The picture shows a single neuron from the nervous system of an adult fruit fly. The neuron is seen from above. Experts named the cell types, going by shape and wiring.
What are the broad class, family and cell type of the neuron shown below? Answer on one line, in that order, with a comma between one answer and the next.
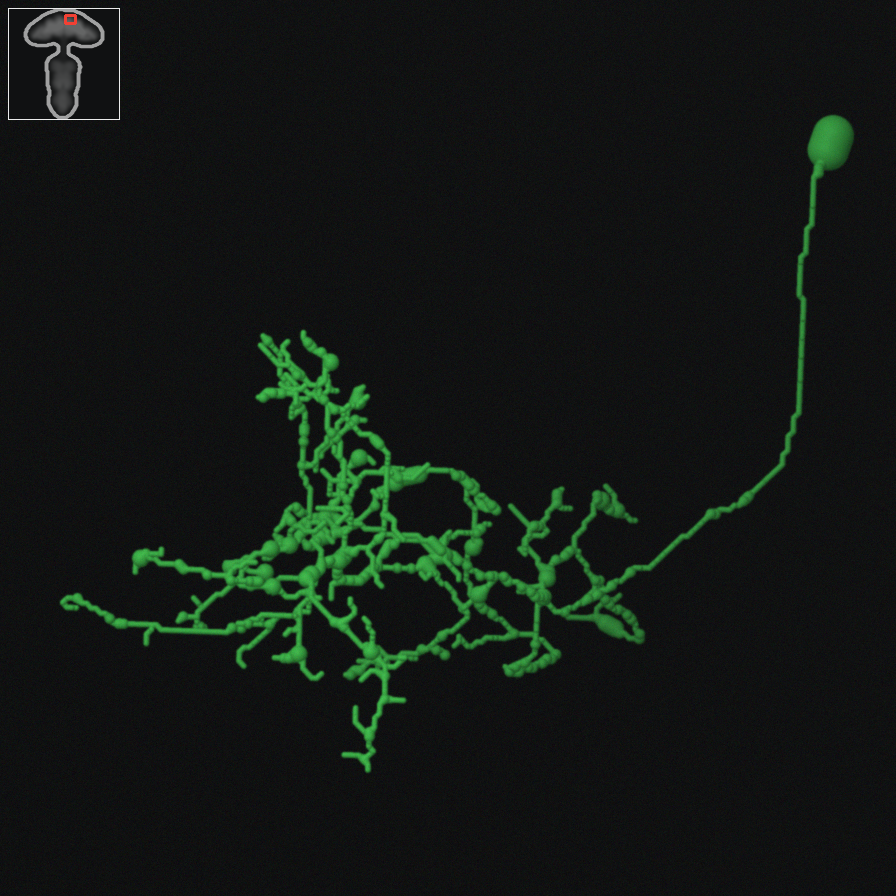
central-brain intrinsic neuron, hemilineage EBa1, CRE056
